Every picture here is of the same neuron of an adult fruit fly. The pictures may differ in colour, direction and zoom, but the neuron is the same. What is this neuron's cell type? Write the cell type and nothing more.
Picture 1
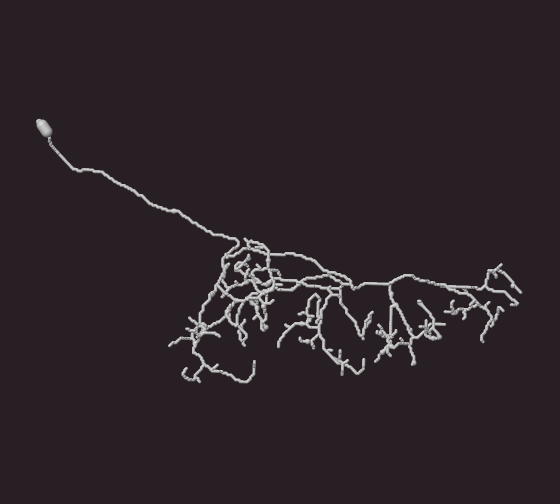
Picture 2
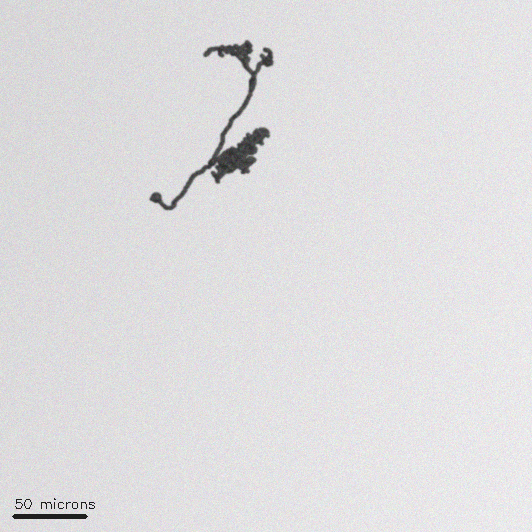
FB7G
